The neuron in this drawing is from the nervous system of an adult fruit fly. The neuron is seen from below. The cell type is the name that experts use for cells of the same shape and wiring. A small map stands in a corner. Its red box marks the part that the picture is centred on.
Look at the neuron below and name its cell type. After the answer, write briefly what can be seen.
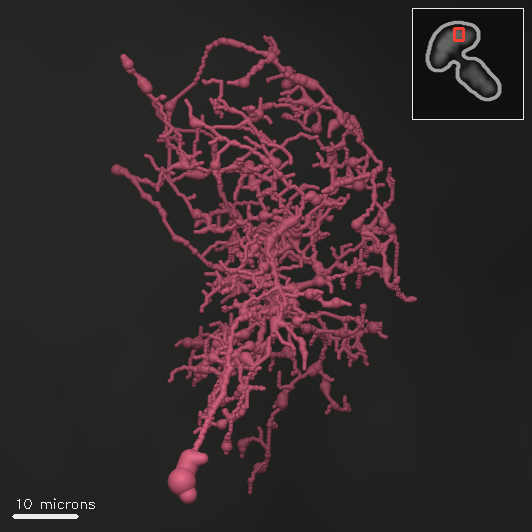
Its cell type is AVLP334. It is a central-brain intrinsic neuron. It lies in the brain. From top to bottom in the picture it spans about 75 microns.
